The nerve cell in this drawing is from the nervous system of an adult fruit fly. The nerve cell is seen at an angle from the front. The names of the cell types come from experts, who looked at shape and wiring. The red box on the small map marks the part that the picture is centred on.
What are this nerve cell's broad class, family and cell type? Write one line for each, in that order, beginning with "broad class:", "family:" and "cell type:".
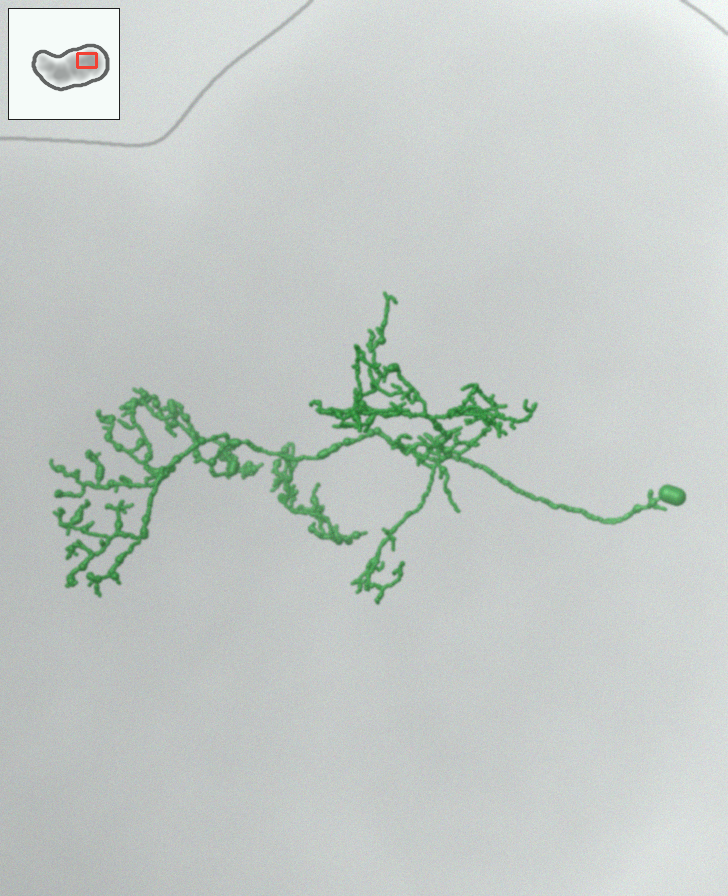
broad class: central-brain intrinsic neuron
family: hemilineage AOTUv4_ventral
cell type: FB4O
